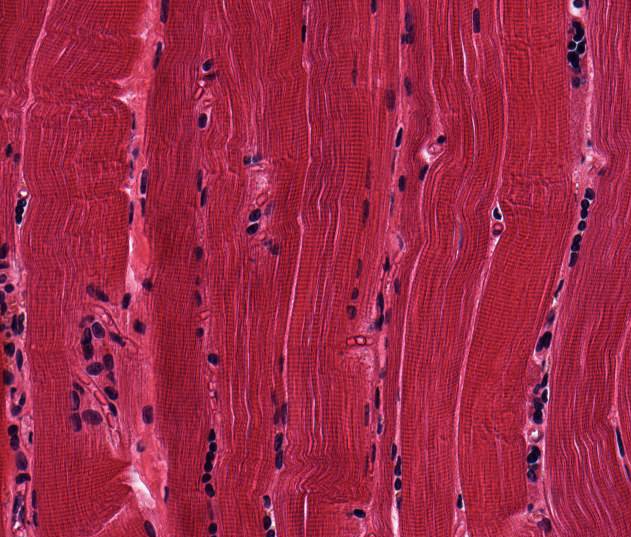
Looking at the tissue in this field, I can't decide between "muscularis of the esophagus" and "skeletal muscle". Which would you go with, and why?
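This is skeletal muscle. Fine transverse cross-striations run along the length of the fibres.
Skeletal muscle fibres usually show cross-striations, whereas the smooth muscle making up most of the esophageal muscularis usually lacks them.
The dark, elongated nuclei lie at the edges of the fibres, not in their centres.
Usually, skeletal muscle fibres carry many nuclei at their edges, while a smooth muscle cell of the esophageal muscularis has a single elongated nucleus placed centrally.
The fibre cytoplasm stains a deep eosinophilic red. No fat cells lie between the fibres here.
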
